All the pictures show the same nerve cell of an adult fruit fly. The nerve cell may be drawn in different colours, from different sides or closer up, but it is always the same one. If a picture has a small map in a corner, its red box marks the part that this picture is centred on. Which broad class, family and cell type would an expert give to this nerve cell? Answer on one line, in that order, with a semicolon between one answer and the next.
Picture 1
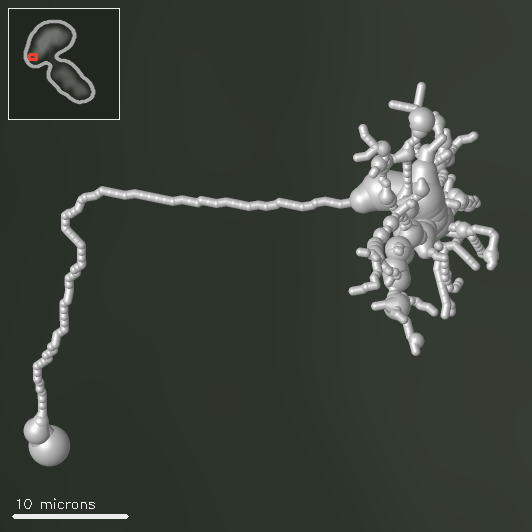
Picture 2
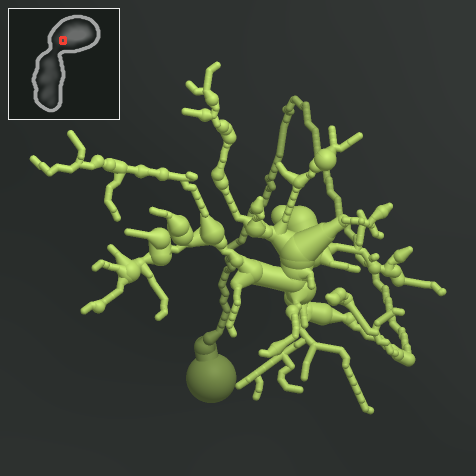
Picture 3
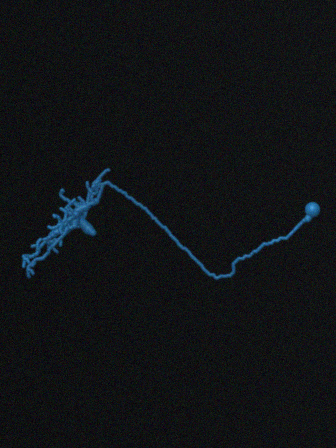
optic-lobe intrinsic neuron; Dm; Dm8b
